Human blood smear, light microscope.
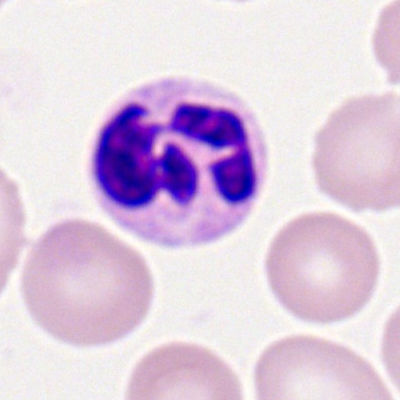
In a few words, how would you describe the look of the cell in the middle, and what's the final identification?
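Quick look at this one: the nucleus is split into separate lobes, held together by thin strands. Chromatin's dark purple and coarsely clumped. There's a moderate rim of pale pinkish-lilac cytoplasm around the nucleus, carrying fine, faint granules of the same pinkish-lilac. It's a segmented neutrophil.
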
